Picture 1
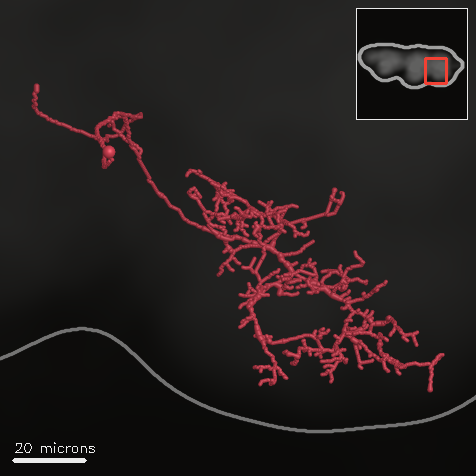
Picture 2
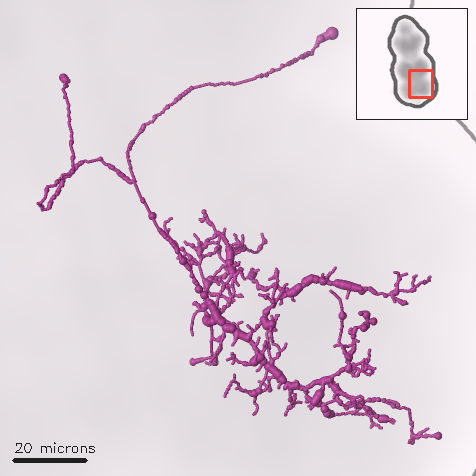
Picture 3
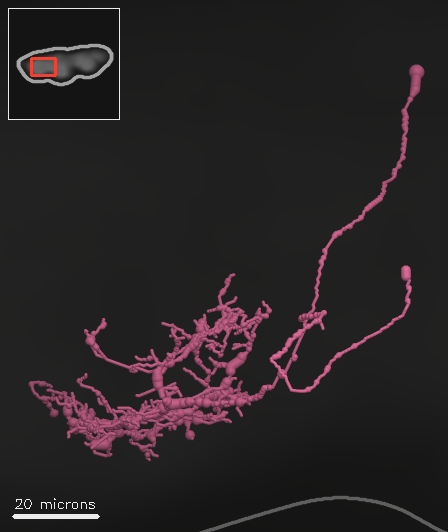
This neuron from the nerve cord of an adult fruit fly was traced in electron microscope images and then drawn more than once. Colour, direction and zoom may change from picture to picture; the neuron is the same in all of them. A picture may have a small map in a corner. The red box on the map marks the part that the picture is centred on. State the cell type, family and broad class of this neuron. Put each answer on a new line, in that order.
IN23B043
hemilineage 23B
nerve-cord intrinsic neuron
